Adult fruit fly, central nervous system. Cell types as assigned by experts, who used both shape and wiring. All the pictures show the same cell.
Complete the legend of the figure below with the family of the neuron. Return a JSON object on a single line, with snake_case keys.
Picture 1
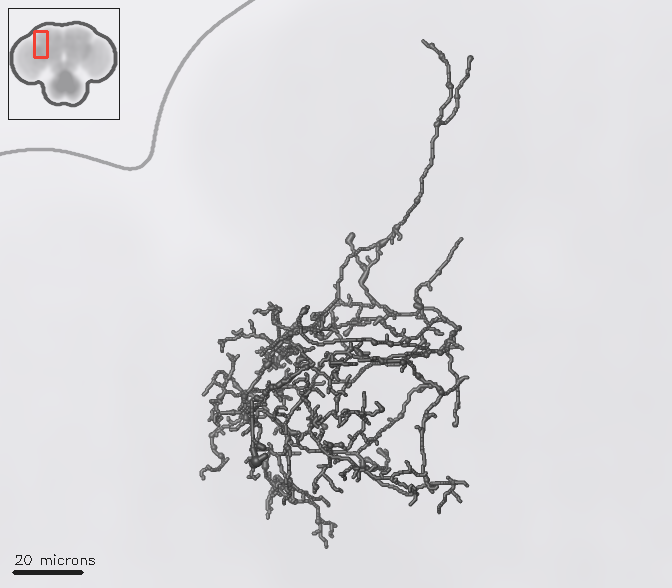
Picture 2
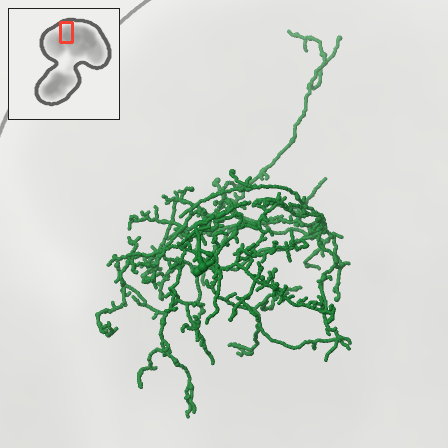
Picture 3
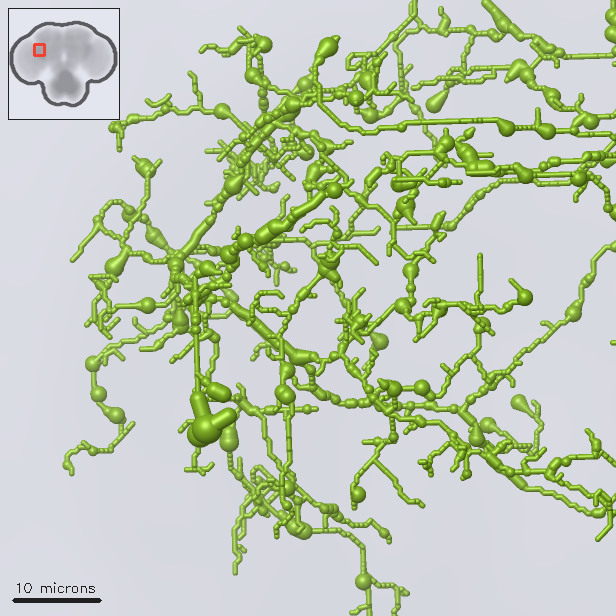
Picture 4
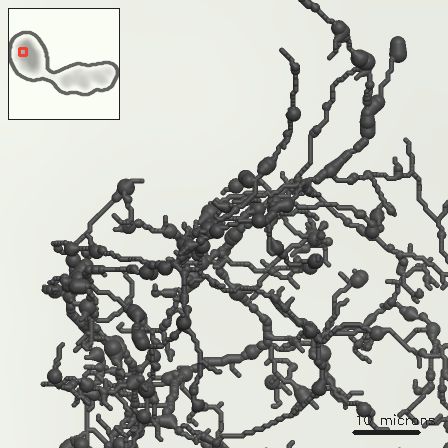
{"family": "hemilineage VLPa1_lateral"}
